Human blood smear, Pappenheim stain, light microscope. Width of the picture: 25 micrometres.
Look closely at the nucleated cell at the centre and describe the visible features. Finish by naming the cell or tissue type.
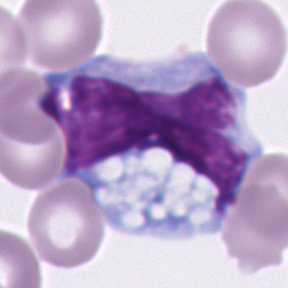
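Check the nucleus here: it's pinched in at the middle into an hourglass that spans the cell from side to side. Below it, many round, clear vacuoles cluster in the cytoplasm, which has no distinct granules. The outline is angular, with several straight edges and corners. That's a monocyte.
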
